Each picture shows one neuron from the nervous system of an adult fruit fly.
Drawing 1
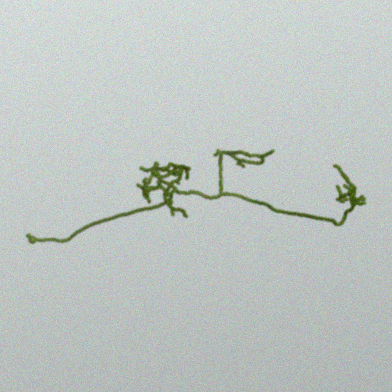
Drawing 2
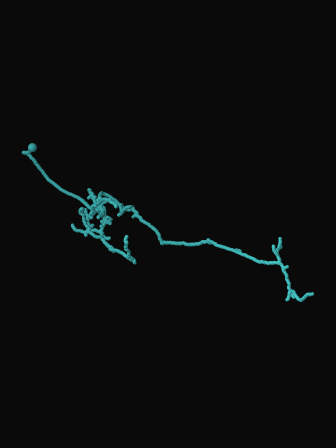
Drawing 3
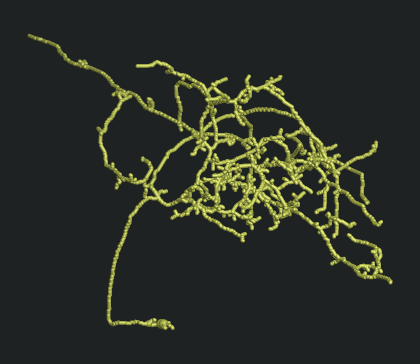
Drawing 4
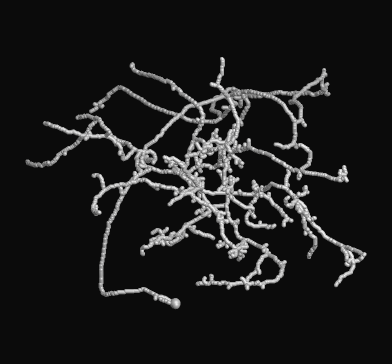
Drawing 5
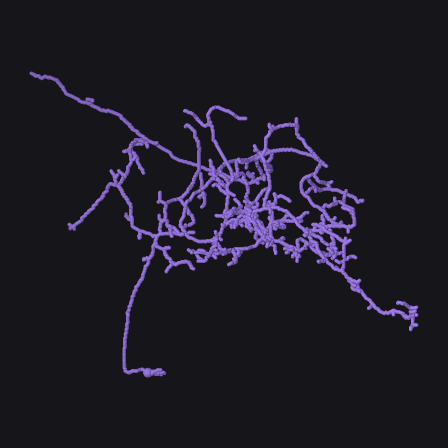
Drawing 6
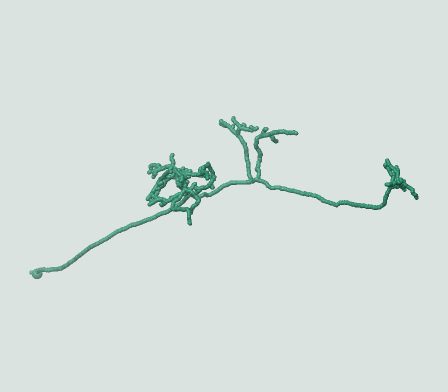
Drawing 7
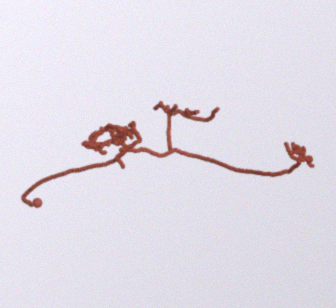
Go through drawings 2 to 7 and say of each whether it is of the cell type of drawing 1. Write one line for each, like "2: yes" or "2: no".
2: no
3: no
4: no
5: no
6: yes
7: yes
